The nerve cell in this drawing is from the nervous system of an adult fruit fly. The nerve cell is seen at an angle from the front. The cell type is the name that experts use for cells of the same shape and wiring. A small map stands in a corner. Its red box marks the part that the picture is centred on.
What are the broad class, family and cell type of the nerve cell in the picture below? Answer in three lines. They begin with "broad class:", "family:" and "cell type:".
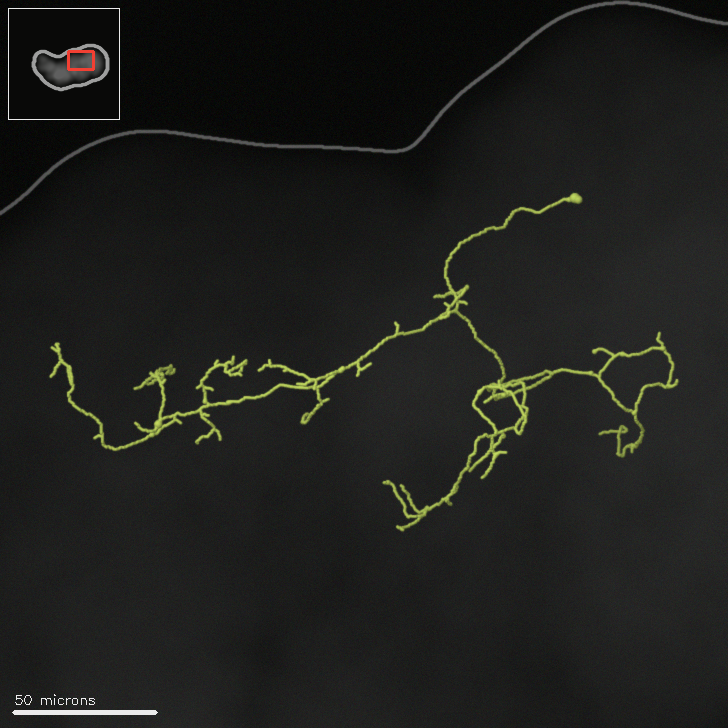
broad class: central-brain intrinsic neuron
family: hemilineage SMPad3
cell type: CRE037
